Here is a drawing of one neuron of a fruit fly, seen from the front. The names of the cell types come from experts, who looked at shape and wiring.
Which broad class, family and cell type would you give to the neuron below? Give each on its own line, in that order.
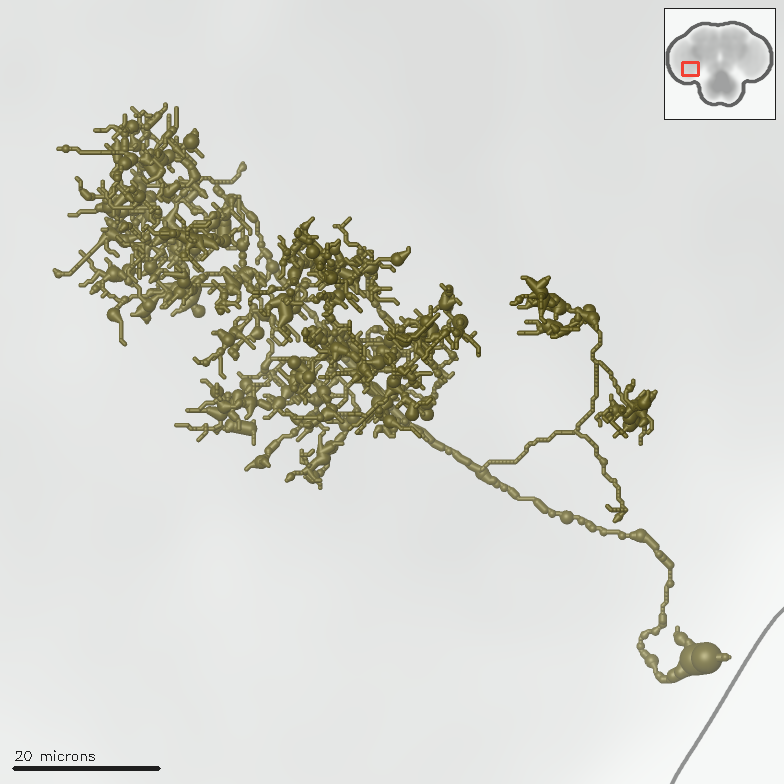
optic-lobe intrinsic neuron
Pm
Pm3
